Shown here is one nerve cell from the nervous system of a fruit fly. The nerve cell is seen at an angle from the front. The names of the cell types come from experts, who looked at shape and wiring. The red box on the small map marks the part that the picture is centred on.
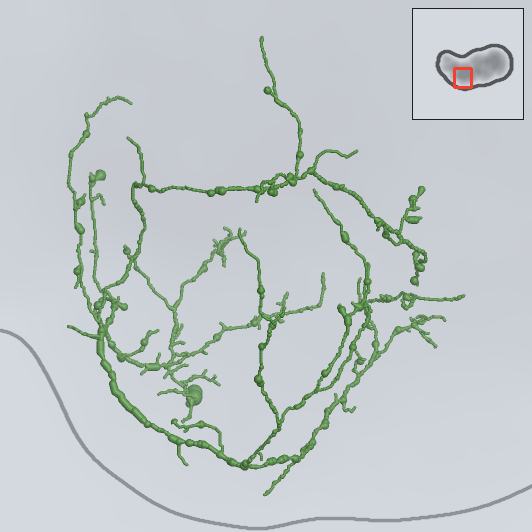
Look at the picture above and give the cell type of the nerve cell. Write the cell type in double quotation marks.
"IN04B067"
